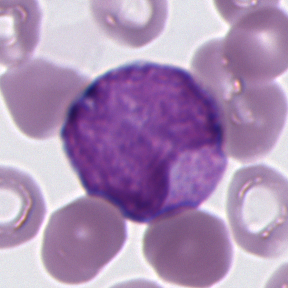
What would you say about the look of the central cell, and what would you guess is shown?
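The nucleus occupies most of the cell and bears a curved indentation at its lower right, where the paler cytoplasm lies. Cytoplasm is scant, appearing chiefly as a pale patch at the lower right and as a thin rim at the margin. That pale patch is lilac-pink and finely stippled. This is an atypical promyelocyte.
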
